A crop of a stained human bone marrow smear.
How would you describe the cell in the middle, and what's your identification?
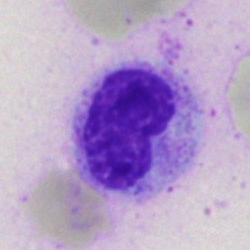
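Start with the outline, which is roughly round with a smooth edge. Now the nucleus: kidney-shaped, notched on its right side, and you won't find any nucleoli in it. Around it, fine purple granules are scattered through the cytoplasm. What you are looking at is a metamyelocyte.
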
